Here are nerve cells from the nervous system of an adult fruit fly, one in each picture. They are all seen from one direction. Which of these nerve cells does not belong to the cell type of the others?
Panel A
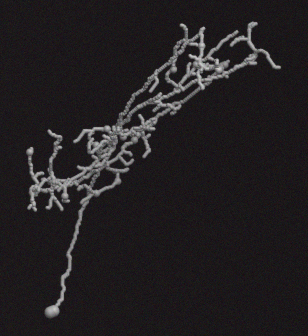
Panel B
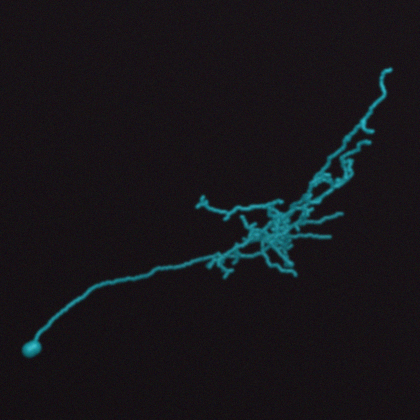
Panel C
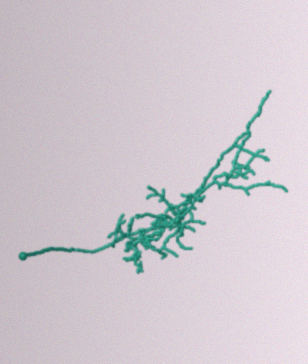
A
